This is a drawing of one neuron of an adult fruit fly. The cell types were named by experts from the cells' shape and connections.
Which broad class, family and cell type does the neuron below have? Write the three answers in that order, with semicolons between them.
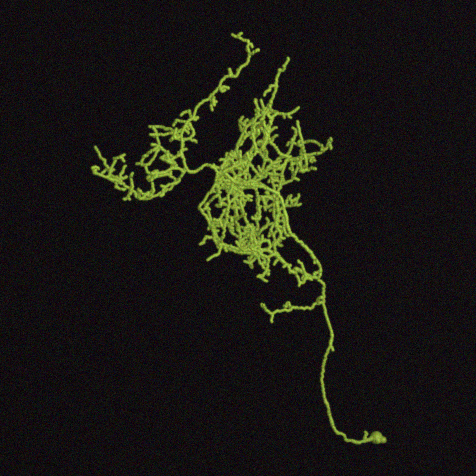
central-brain intrinsic neuron; hemilineage SMPpv2_dorsal; SMP251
